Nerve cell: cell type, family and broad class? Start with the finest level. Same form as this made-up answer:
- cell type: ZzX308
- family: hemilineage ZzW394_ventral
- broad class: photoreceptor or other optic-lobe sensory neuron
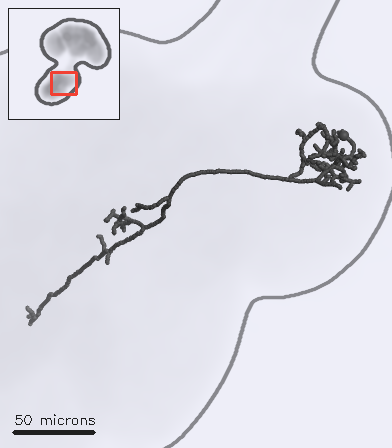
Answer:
- cell type: IN19A093
- family: hemilineage 19A
- broad class: nerve-cord intrinsic neuron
